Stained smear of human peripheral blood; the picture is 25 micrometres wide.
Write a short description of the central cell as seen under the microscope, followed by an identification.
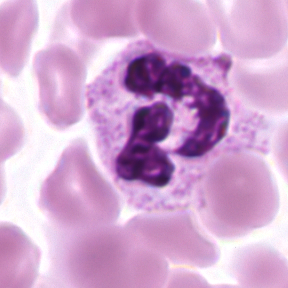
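Outline irregular, not smoothly round. Nucleus: chromatin dark purple and coarsely clumped; upper right piece curved like a crescent. Cytoplasm: fine small lilac granules, scattered. Segmented neutrophil.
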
